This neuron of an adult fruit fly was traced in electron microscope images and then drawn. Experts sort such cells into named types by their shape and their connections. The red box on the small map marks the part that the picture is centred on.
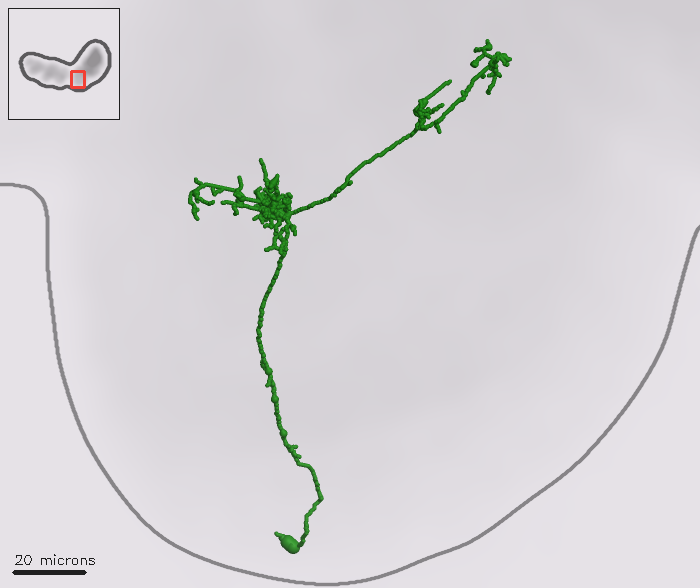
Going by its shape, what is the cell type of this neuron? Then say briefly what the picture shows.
Its cell type is TmY20. This is an optic-lobe intrinsic neuron. The cell body can be seen at the bottom of the picture. From top to bottom in the picture it spans about 150 microns. The picture shows dozens of branch ends.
